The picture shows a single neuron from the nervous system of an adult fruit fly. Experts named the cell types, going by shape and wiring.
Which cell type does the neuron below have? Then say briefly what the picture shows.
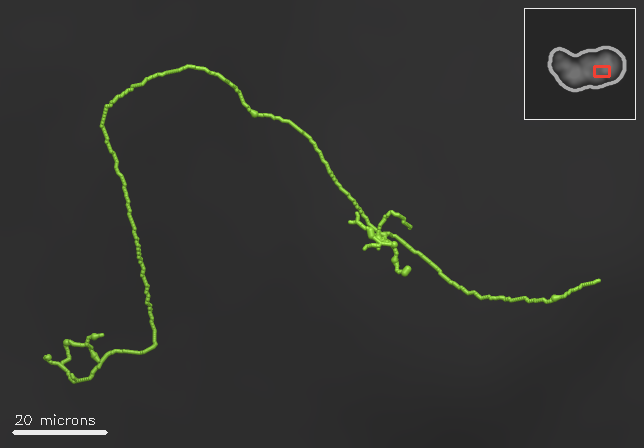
It is of cell type ORN_VC4. Its broad class is sensory neuron entering the brain. The drawing shows no cell body. By the scale bar it is about 120 microns wide in this view. There are a dozen or fewer branch ends.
